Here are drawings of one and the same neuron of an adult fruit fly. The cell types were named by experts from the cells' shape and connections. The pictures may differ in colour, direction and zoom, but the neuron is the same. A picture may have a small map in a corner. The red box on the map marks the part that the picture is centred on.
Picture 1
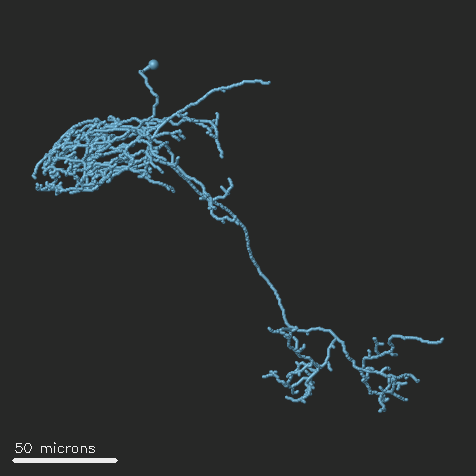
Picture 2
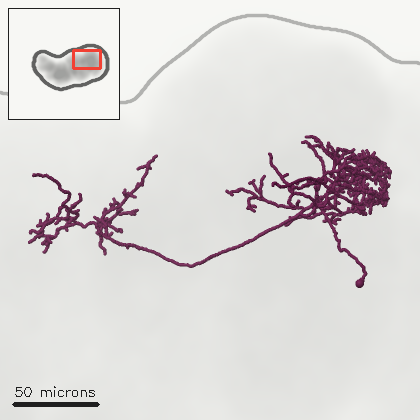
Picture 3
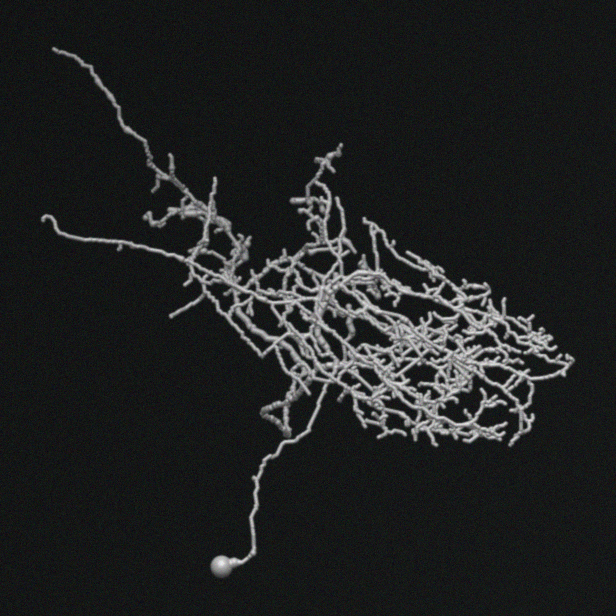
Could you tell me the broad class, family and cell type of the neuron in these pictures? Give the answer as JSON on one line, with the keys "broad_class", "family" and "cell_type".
{"broad_class": "central-brain intrinsic neuron", "family": "hemilineage AOTUv3_dorsal", "cell_type": "AOTU024"}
